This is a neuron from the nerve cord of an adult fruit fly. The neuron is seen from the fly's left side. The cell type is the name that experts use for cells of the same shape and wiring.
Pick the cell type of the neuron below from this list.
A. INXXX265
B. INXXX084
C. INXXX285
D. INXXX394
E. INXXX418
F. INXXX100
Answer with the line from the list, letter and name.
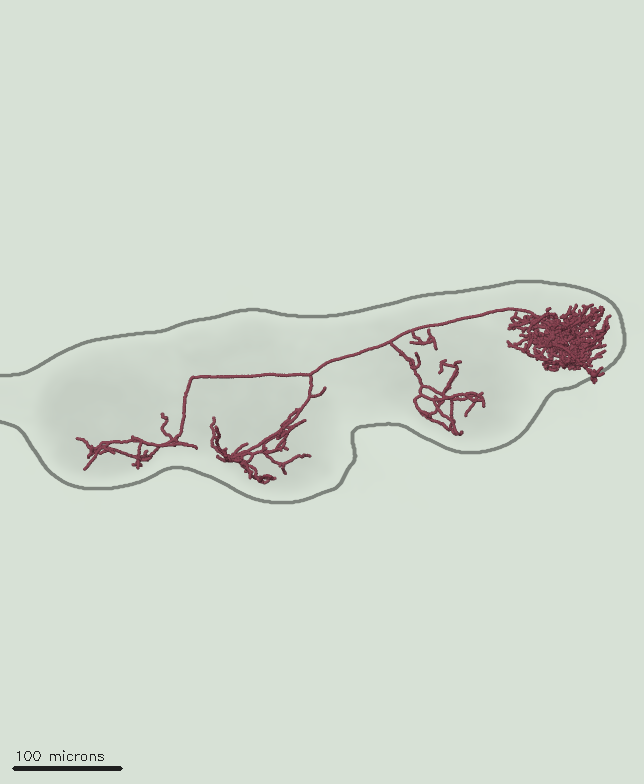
B. INXXX084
